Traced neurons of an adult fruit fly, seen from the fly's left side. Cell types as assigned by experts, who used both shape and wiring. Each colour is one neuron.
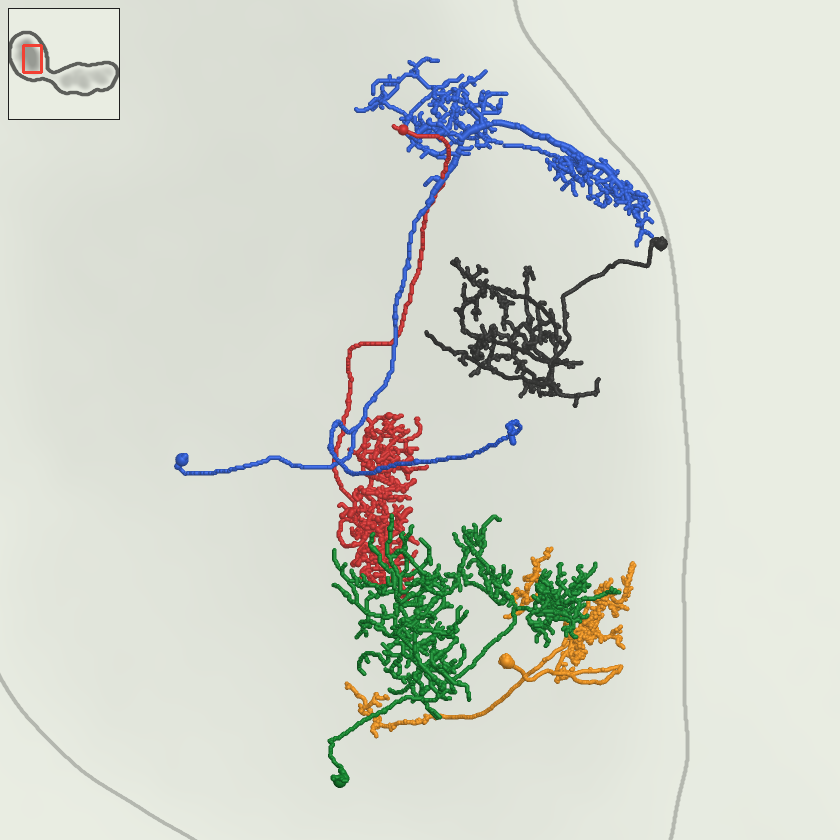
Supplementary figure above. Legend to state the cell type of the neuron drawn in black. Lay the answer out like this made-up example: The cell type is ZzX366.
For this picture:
The cell type is Y14.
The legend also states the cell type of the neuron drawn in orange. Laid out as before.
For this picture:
The cell type is Y13.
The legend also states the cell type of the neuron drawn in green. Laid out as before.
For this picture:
The cell type is TmY16.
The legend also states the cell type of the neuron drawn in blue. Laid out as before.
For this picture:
The cell type is TmY14.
